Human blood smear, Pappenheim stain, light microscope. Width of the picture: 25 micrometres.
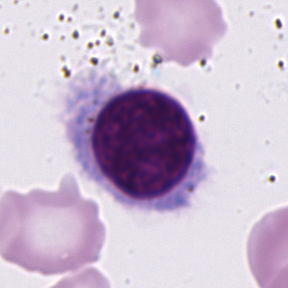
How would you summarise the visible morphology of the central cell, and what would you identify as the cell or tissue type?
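Its border is irregular and frayed, not smooth. Within the nucleus, no nucleoli are visible. The cytoplasm is pale blue and contains no distinct granules. The cell is a hairy cell.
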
